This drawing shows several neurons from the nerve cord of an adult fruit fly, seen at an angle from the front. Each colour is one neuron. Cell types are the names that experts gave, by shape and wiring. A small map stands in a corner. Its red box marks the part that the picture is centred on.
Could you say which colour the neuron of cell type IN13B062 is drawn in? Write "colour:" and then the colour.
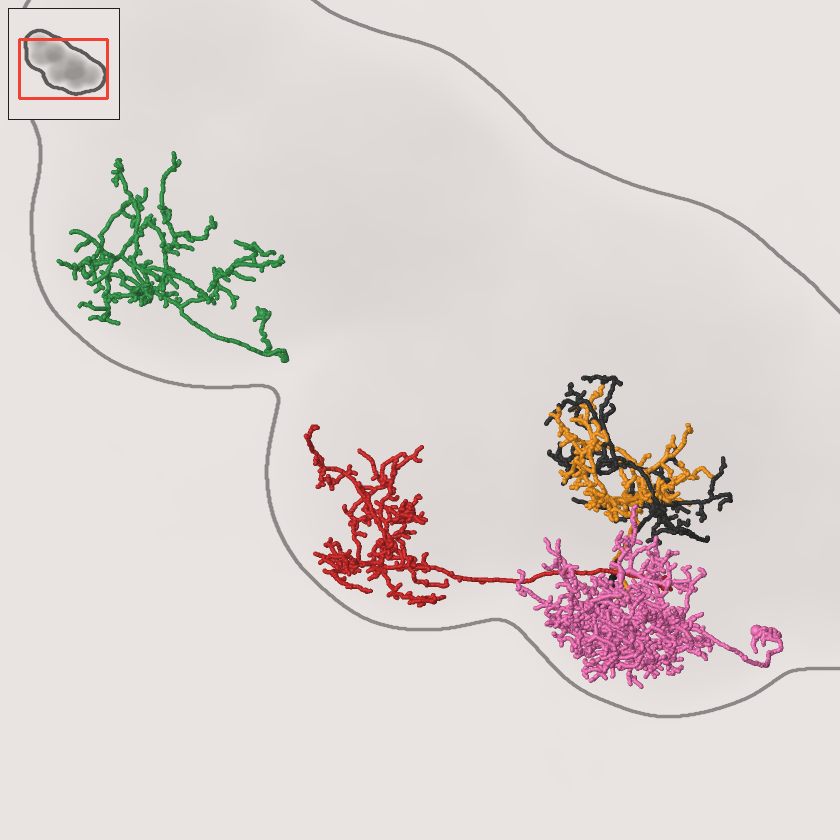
colour: green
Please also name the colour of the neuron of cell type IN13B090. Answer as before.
colour: black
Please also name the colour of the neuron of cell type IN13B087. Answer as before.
colour: red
